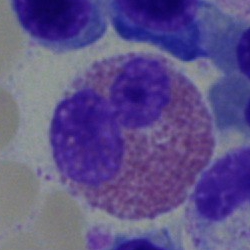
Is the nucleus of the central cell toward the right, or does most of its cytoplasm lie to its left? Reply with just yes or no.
No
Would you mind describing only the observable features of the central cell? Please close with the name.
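A round outline bounds the cell. The nuclear chromatin stains deep purple, and the cytoplasm is abundant. This is an eosinophil.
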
